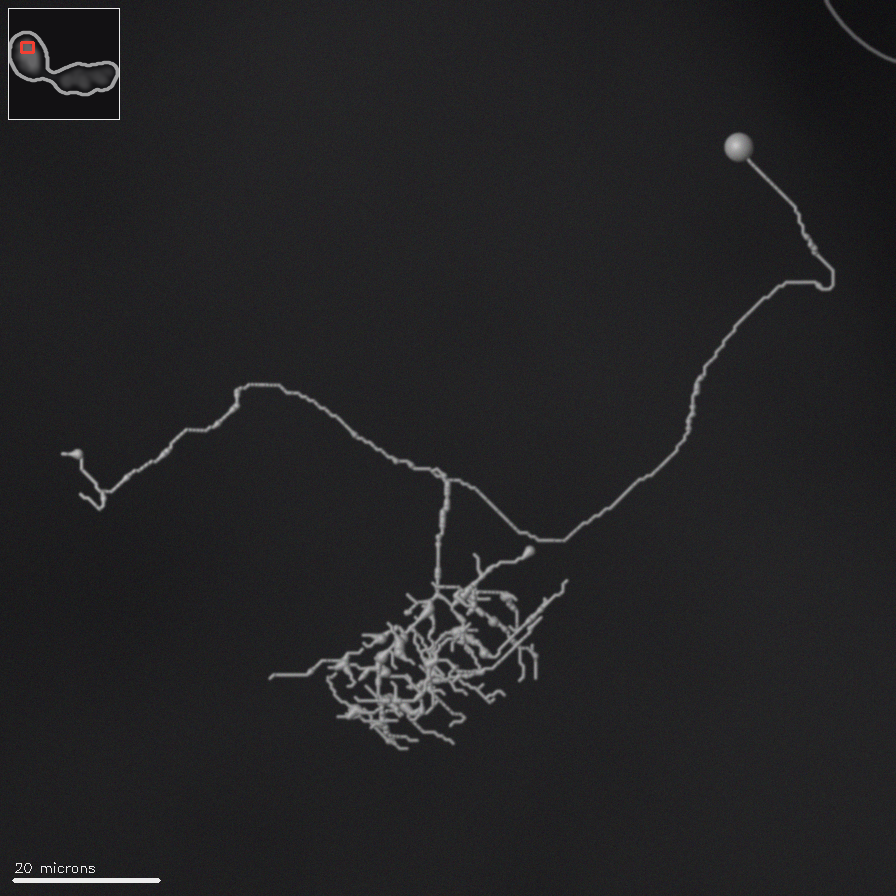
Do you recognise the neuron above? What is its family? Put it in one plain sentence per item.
The family is class CX.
